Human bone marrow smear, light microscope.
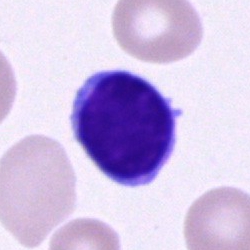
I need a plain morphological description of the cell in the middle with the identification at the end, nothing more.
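Looking at the outline first, I would call it round to slightly oval and mostly smooth, though a small projection sticks out from the right edge. The nucleus, as far as I can judge, fills almost the whole cell. I see no granules in the cytoplasm. The cell is a lymphocyte.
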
